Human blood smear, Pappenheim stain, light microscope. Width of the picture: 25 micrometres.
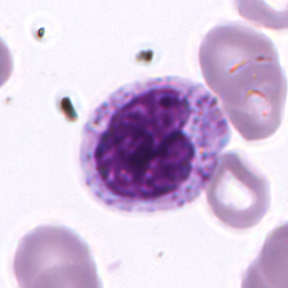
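Band neutrophil, the nucleated cell at the centre. Its outline looks roughly round and smooth, with no surface projections. The nucleus seems irregular, folded and indented, yet not split into separate lobes. Fine purple-red granules lie scattered through the cytoplasm, not covering the nucleus. A red cell touches its right edge. It is about 13 micrometres across; the nucleus, about 10 by 8 micrometres, fills about 60% of the cell's area.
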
